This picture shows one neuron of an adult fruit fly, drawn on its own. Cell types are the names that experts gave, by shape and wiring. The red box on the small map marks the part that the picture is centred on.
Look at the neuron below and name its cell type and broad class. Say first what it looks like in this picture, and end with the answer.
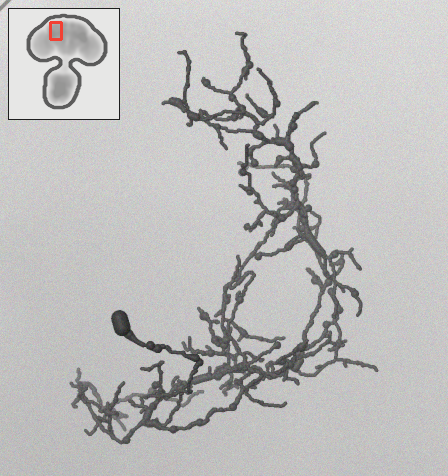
Dozens of branch ends can be seen. In this view it is taller than it is wide. It is of cell type CL149. Its broad class is central-brain intrinsic neuron.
